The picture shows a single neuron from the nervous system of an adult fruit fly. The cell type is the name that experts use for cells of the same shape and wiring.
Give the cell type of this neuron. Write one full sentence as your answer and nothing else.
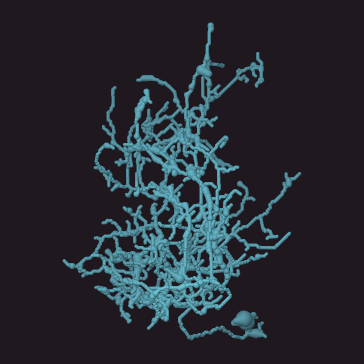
The cell type name for this neuron is IN01B008.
